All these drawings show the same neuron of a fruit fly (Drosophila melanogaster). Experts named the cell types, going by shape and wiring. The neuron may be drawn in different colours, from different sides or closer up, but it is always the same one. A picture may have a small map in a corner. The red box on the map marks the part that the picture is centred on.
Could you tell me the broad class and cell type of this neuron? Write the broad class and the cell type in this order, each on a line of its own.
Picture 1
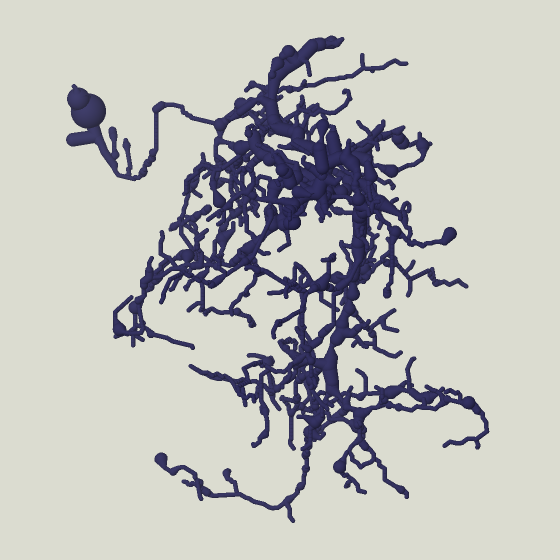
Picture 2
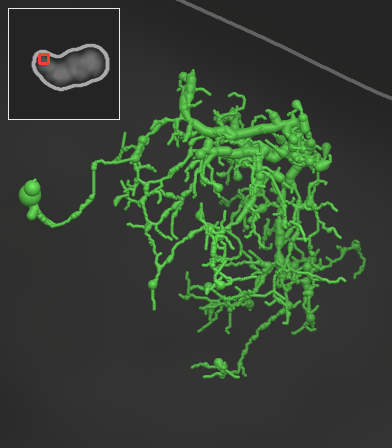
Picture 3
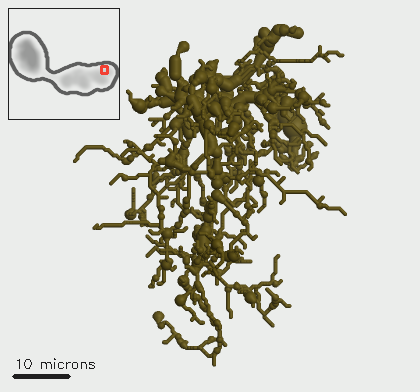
nerve-cord intrinsic neuron
INXXX363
